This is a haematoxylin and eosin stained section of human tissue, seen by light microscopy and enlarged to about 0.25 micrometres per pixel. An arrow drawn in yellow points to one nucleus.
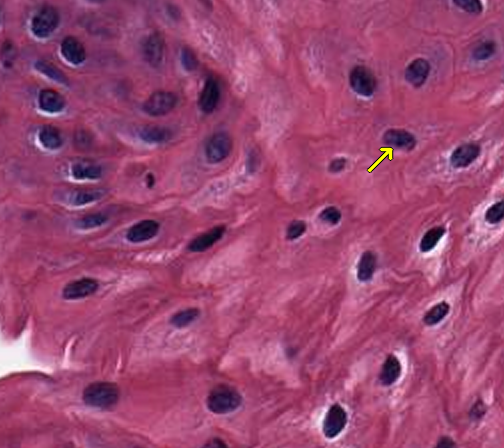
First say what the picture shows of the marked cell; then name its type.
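The nucleus is oval, wider than it is tall, and dark. Pink cytoplasm surrounds the nucleus in a broad expanse on all sides. The cytoplasm looks streaky and fibrillar, and the cell's outer boundary cannot be clearly traced. The cell lies within a continuous sheet of cells whose nuclei are spaced apart by wide pink cytoplasm. Type of cell: squamous epithelial cell.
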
